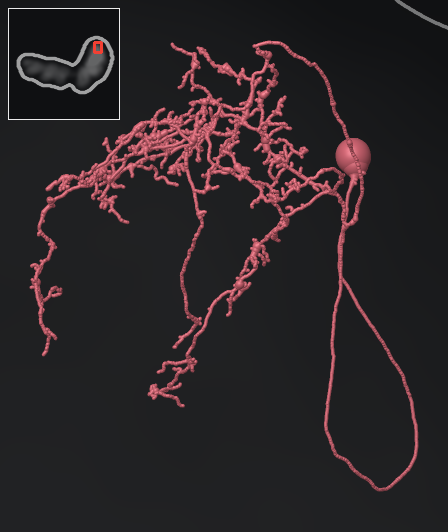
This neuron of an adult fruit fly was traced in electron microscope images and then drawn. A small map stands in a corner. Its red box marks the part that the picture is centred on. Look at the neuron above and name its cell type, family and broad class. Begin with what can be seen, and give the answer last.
The cell body can be seen at the upper right of the picture. The picture shows dozens of branch ends. It is of cell type LHAV4d5. Its family is hemilineage LHl1. It is a central-brain intrinsic neuron.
